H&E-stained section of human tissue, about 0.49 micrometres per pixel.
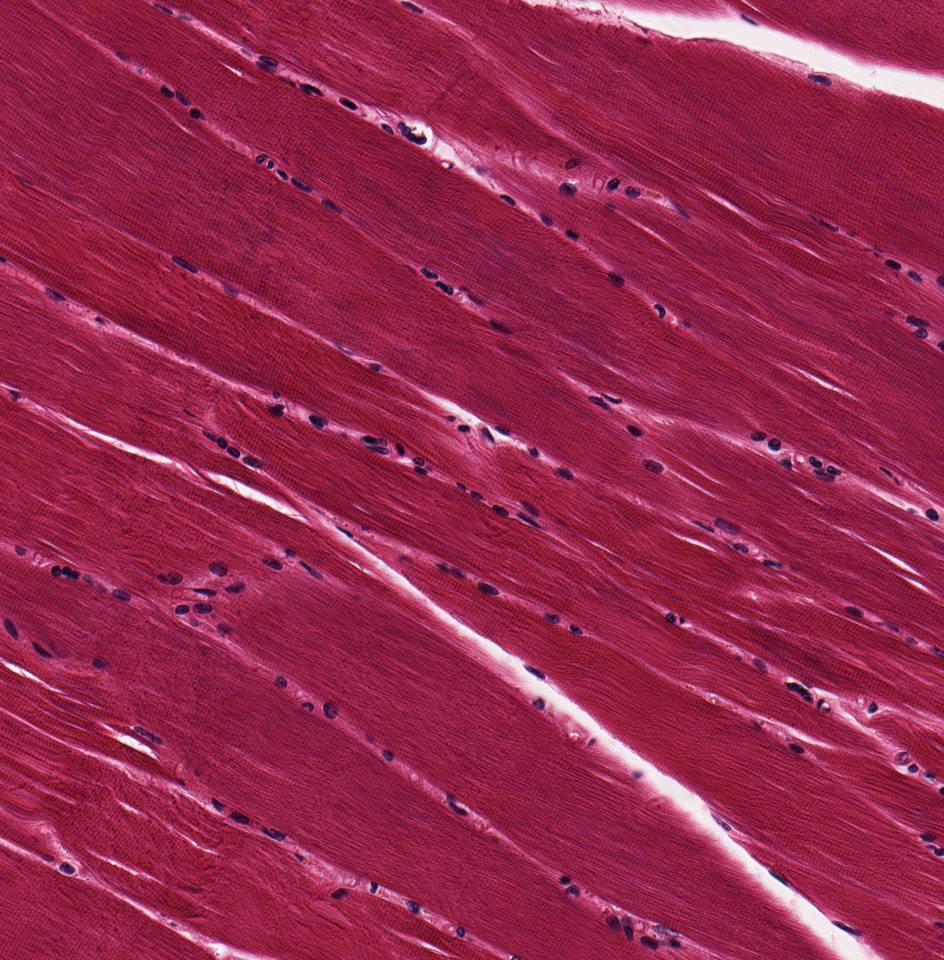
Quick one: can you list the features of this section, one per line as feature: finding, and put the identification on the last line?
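Arrangement: long fibres parallel, running diagonally from upper left to lower right across the whole field
Nuclear position: at the fibre edges, not central
Nuclei: small, dark, oval to elongated, long axes along the fibres
Cytoplasm: deep, even eosin red
Name: skeletal muscle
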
